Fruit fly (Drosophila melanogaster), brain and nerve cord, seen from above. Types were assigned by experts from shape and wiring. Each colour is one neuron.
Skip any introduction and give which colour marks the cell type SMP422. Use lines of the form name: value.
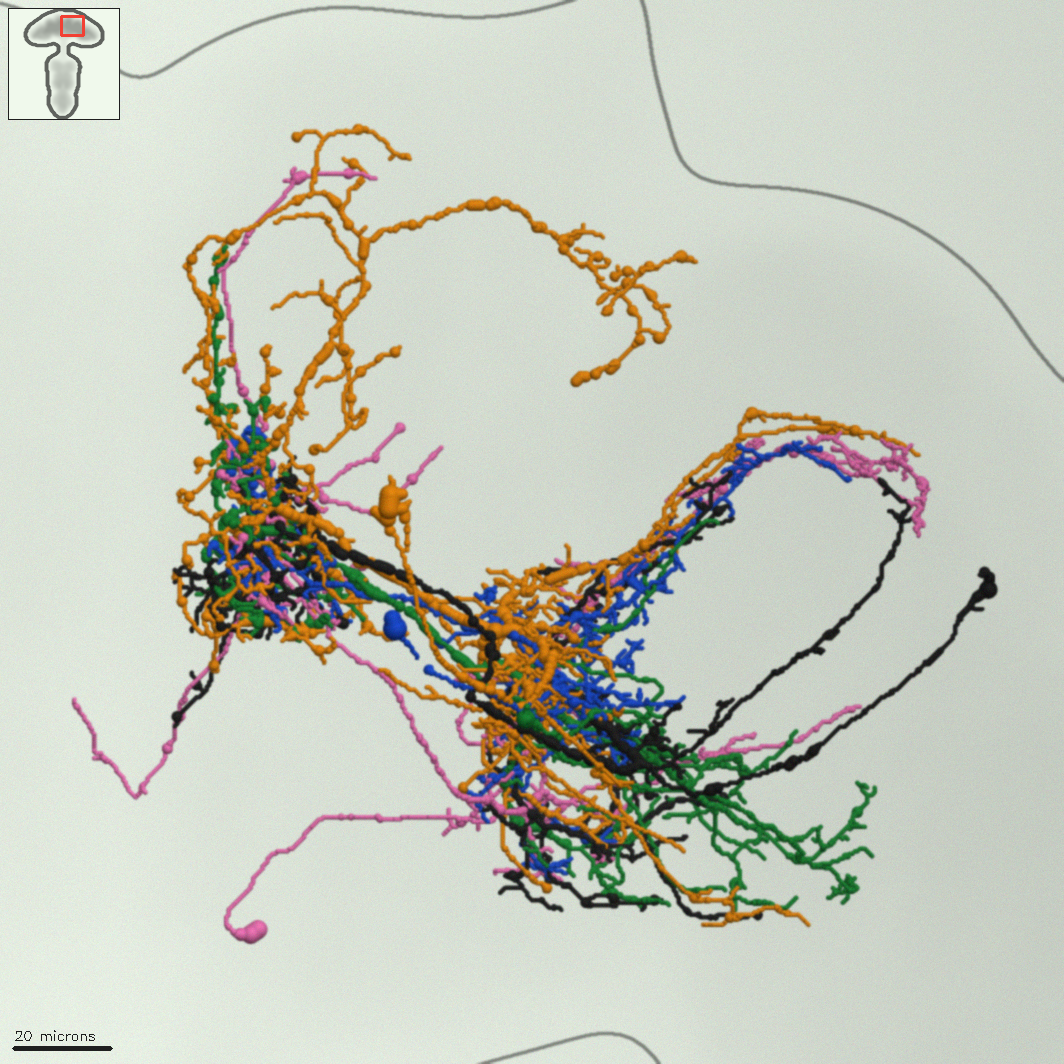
colour: green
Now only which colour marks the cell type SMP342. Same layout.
colour: blue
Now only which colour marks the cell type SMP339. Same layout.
colour: orange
